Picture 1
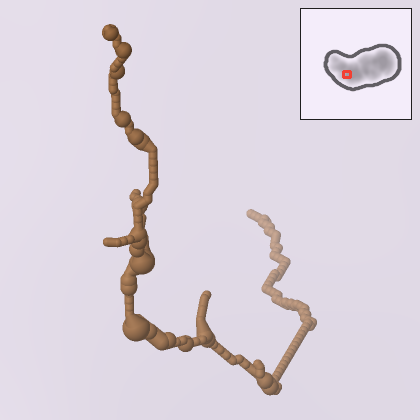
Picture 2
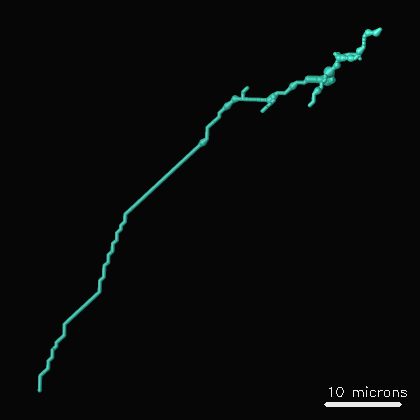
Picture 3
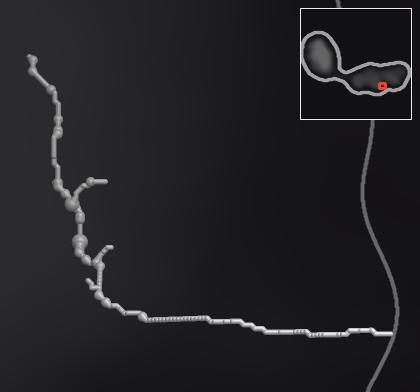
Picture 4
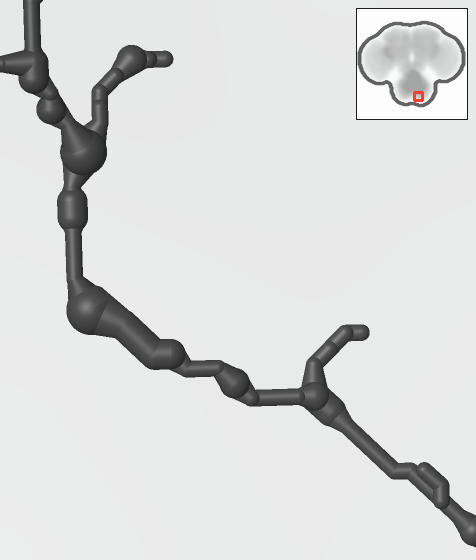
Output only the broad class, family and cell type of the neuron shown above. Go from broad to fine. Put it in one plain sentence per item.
A sensory neuron entering the nerve cord of class mechanosensory tactile, type SNta30.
